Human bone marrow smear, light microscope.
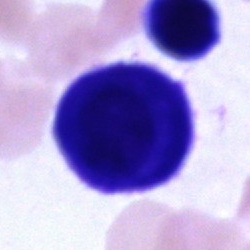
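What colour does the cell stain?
An intense, nearly uniform deep blue-violet, with a slightly paler blue band along the lower right edge.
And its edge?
Round and mostly smooth, with a few tiny bumps at the upper right.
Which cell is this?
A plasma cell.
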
